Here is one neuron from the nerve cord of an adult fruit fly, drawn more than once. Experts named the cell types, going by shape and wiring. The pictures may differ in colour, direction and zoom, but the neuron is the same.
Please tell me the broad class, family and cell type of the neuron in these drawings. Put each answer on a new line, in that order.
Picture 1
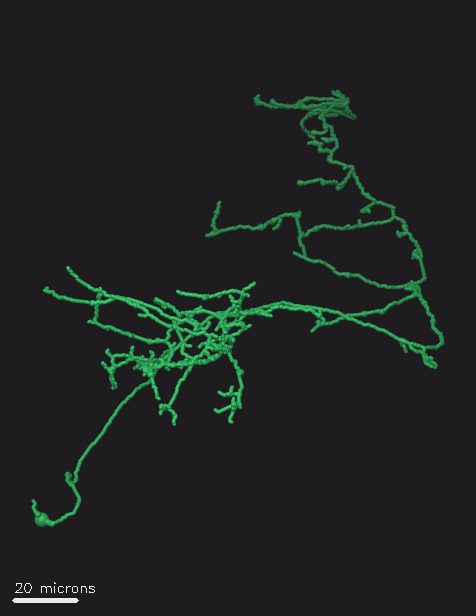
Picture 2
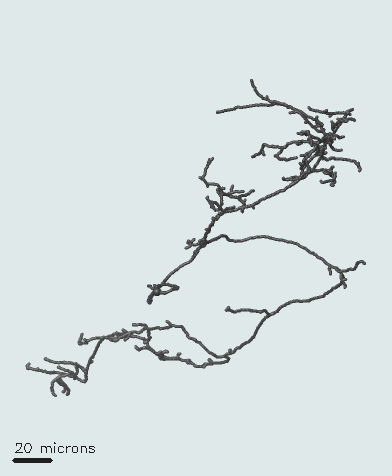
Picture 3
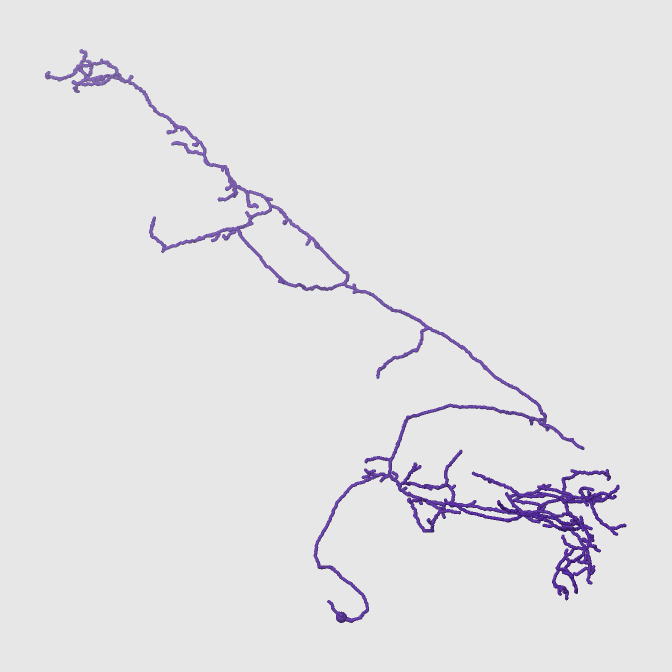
nerve-cord intrinsic neuron
hemilineage 08B
IN08B062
